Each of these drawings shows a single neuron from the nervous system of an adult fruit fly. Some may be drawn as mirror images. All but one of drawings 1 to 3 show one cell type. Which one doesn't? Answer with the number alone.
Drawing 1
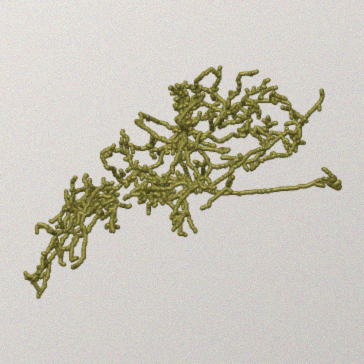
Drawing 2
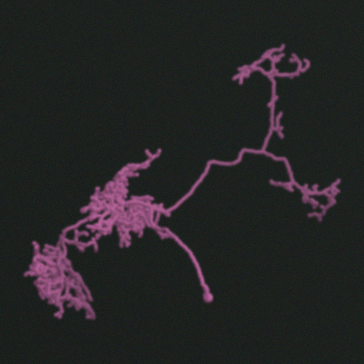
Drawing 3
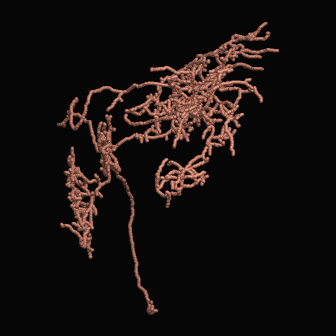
2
